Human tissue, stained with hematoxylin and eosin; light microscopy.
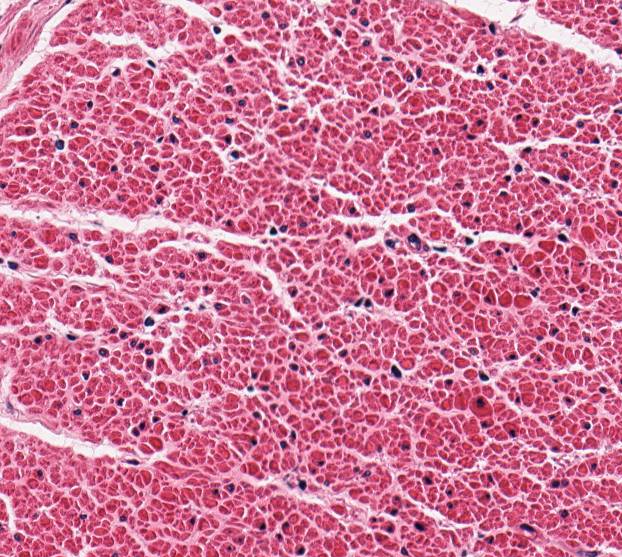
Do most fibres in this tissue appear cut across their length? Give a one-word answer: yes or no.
Yes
